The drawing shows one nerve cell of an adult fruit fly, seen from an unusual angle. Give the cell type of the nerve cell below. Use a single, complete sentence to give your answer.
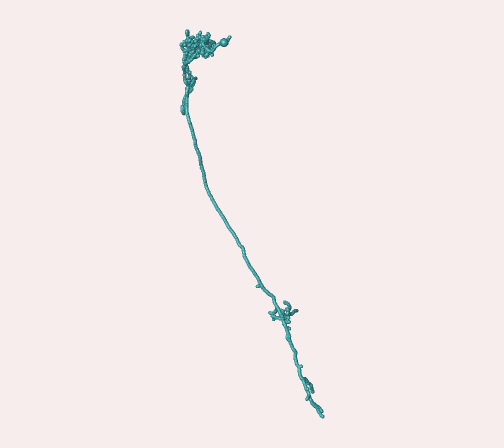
This particular nerve cell has the cell type DNp41.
